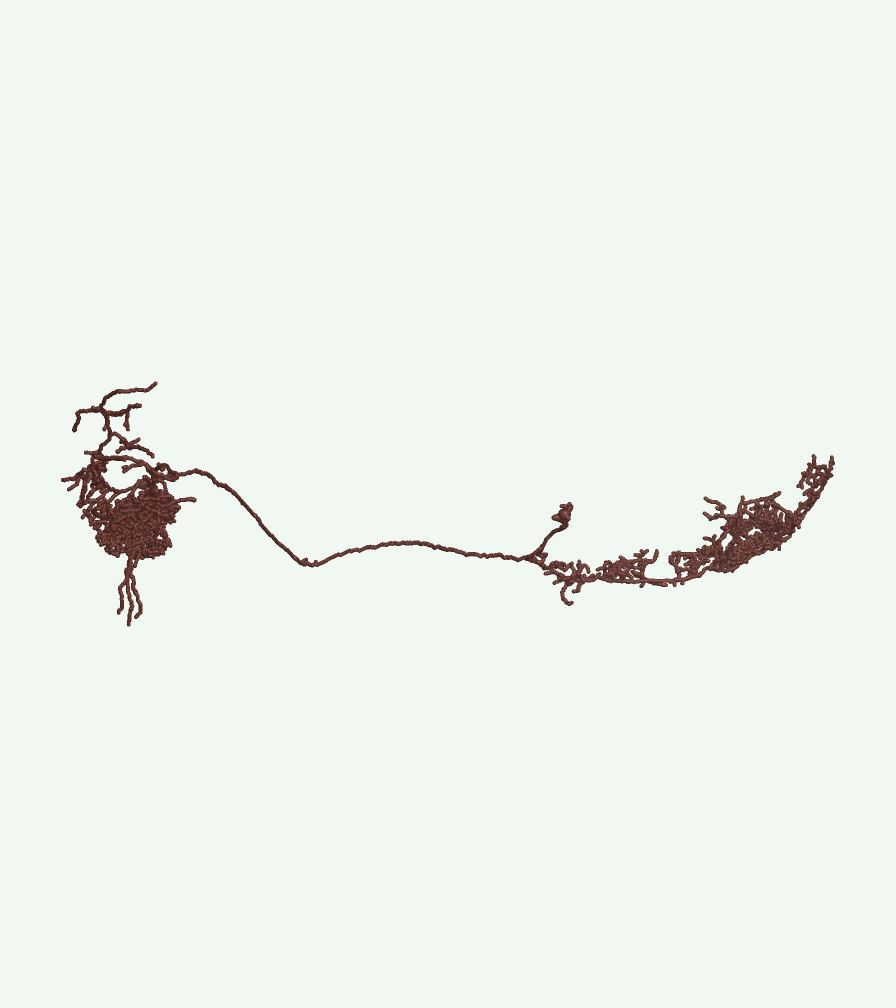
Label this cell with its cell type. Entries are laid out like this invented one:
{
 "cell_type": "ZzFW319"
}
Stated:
{
 "cell_type": "AN17A076"
}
